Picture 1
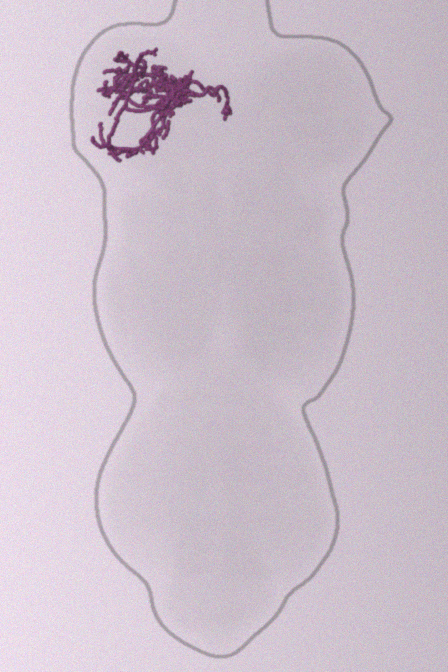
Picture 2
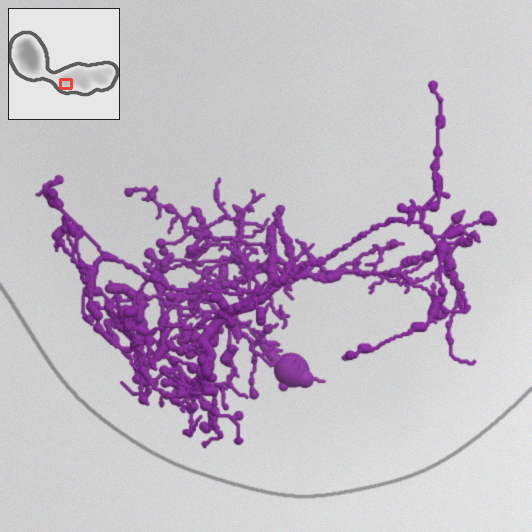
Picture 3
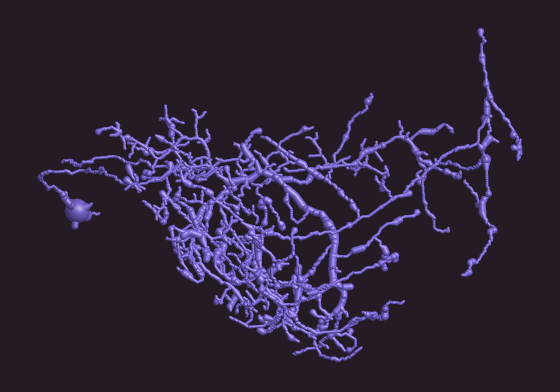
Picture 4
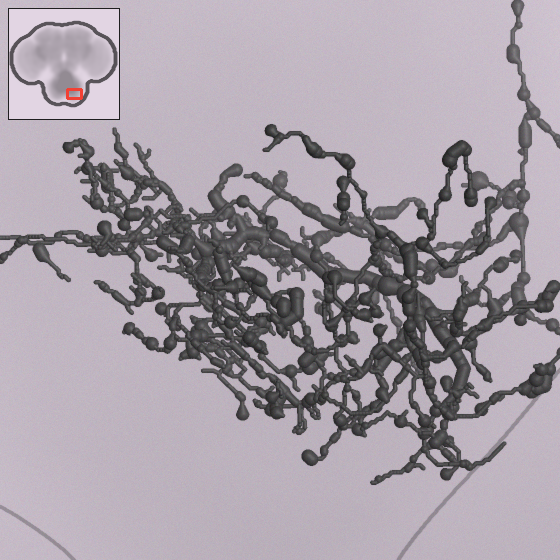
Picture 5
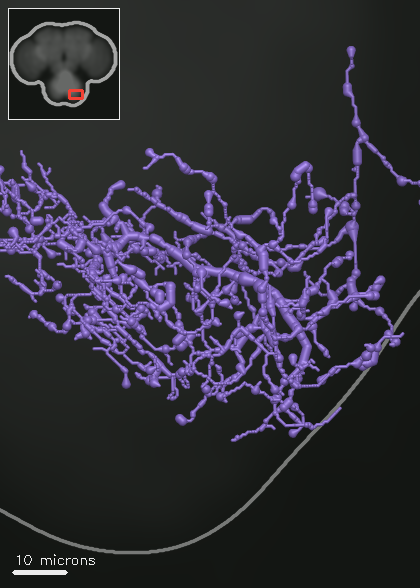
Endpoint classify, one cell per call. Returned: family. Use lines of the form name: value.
family: hemilineage 14A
